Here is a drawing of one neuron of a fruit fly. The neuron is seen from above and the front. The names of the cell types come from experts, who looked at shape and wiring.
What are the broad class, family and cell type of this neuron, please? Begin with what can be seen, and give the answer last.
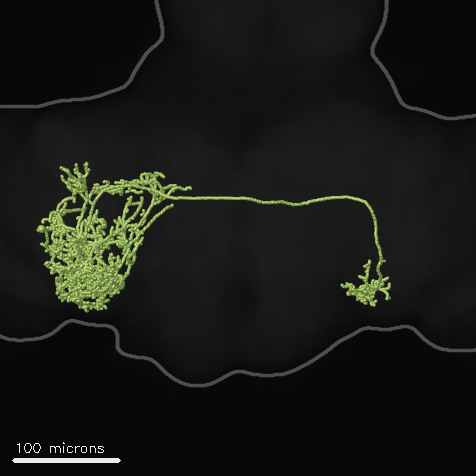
The cell body can be seen on the left of the picture. From left to right in the picture it spans about 350 microns. This is a central-brain intrinsic neuron. The family is hemilineage VLPl2_medial. The cell type is AVLP160.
